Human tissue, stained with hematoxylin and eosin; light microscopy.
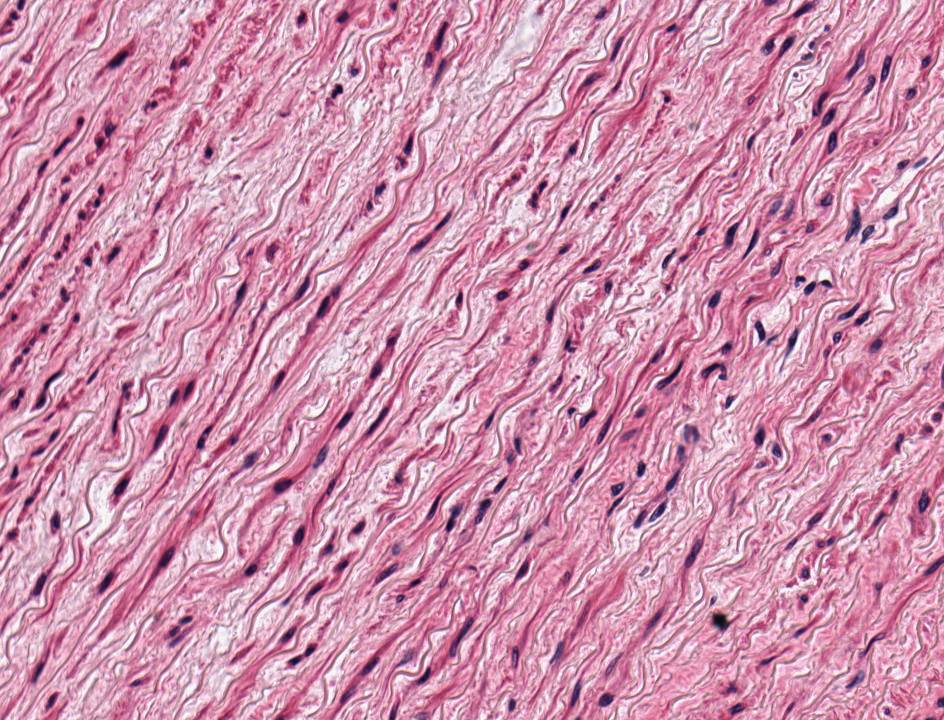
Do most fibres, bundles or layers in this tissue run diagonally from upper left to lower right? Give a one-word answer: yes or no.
No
